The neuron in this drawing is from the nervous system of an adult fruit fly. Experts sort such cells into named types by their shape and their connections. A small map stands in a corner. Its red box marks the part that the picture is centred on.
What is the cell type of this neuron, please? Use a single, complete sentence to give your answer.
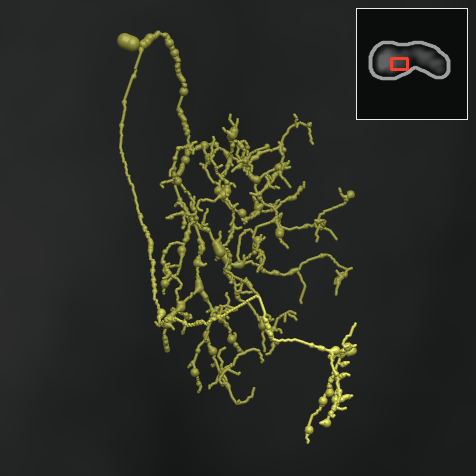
In the scheme of cell types, this neuron is MeLo2.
